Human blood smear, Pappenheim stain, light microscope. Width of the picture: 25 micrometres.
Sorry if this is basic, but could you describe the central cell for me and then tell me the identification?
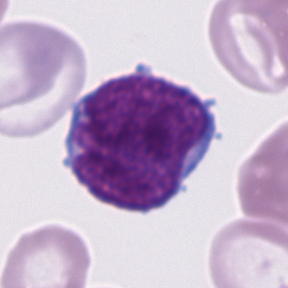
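Taking outline first, the cell is roughly round but slightly uneven, and about 13 micrometres across. Next, the nucleus measures about 12 micrometres across and shows no distinct nucleoli. Then the cytoplasm: no granules are visible in it. Last, several small blue projections stick out from the surface. The cell is a myeloblast.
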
